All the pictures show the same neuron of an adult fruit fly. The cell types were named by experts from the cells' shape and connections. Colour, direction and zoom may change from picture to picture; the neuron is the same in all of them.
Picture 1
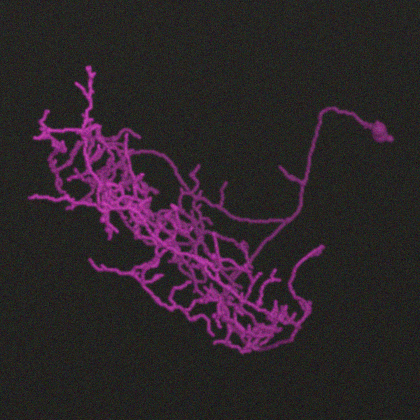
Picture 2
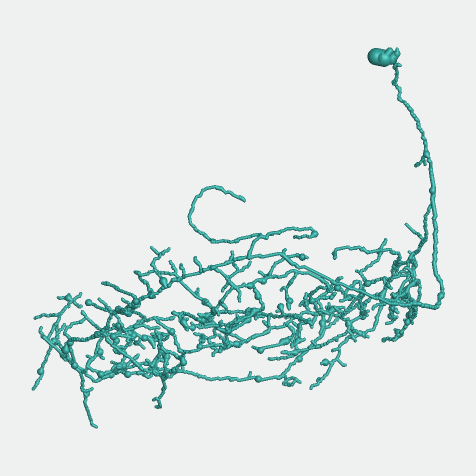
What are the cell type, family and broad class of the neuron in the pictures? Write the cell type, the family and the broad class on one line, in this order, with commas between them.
IN19A042, hemilineage 19A, nerve-cord intrinsic neuron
